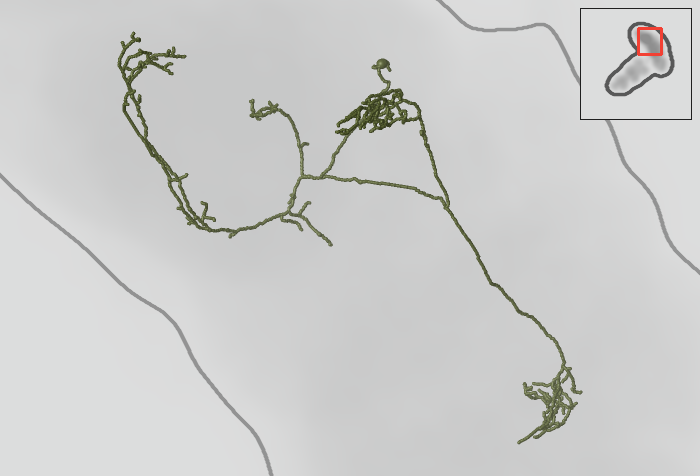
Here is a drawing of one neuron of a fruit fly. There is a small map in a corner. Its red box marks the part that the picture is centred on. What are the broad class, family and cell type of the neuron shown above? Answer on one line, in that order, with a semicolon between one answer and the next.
central-brain intrinsic neuron; class DAN; PAM11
